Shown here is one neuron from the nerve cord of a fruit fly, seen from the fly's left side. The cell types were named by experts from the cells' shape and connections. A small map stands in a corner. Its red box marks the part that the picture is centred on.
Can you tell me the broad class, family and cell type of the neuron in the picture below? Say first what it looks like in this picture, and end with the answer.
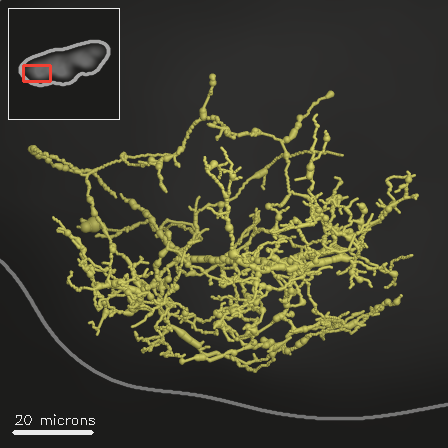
By the scale bar it is about 100 microns wide in this view. More than a hundred branch ends can be seen. Its broad class is nerve-cord intrinsic neuron. Its family is hemilineage 01A. The cell type is IN01A032.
